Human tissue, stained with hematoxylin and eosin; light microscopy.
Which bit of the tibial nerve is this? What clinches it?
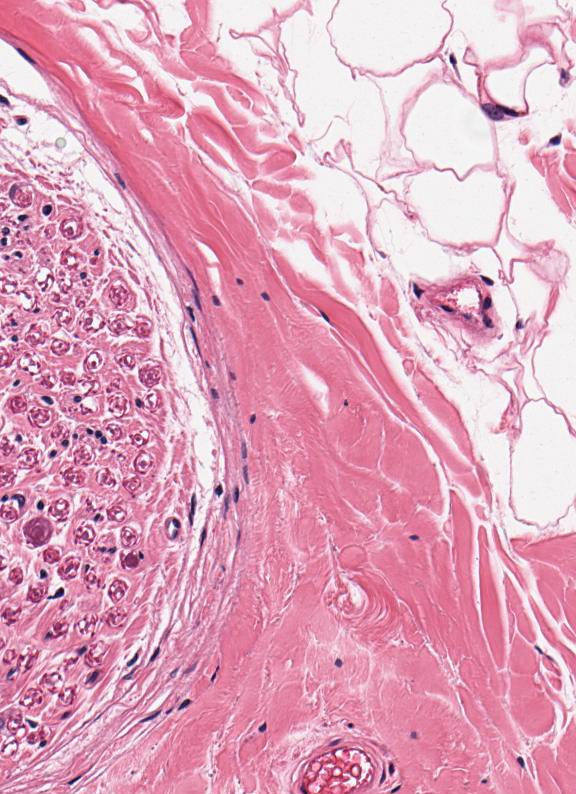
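Epineurium is the dense, strongly eosinophilic collagen in the middle, with sparse small spindle nuclei.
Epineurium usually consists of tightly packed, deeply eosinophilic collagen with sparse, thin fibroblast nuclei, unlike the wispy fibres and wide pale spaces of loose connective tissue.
At the left edge lies a rounded, densely cellular bundle ringed by concentric flattened cells; fat fills the upper right.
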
